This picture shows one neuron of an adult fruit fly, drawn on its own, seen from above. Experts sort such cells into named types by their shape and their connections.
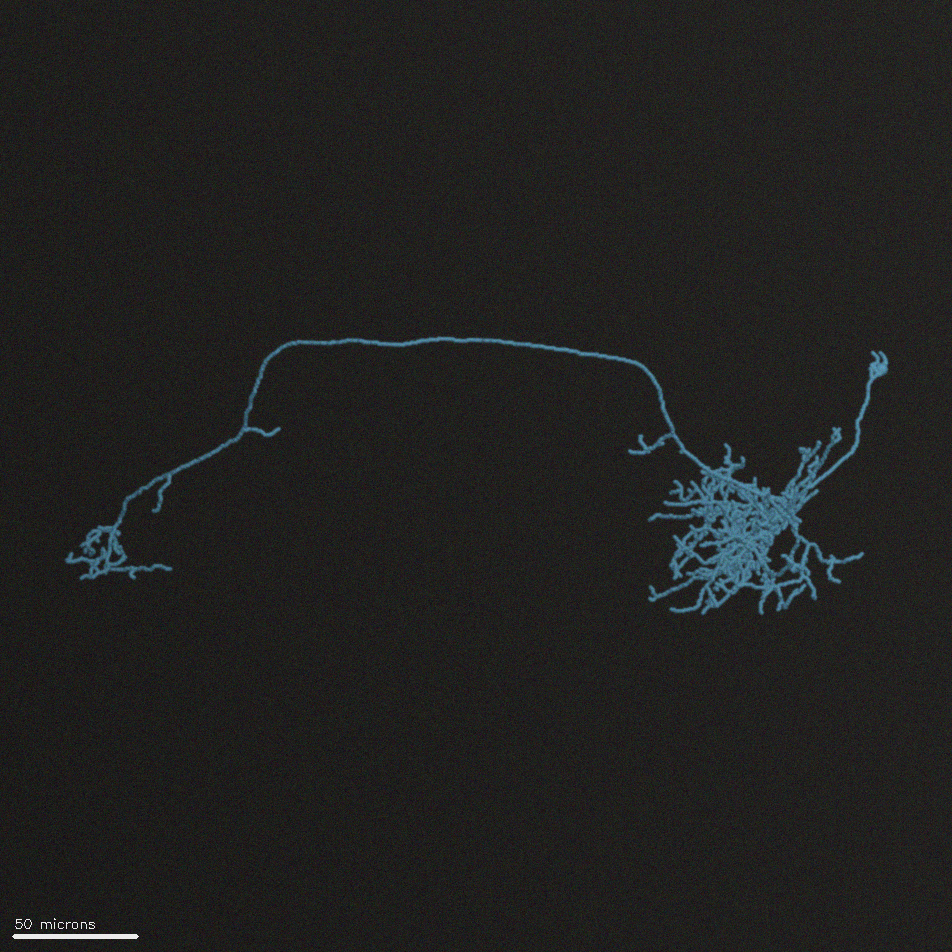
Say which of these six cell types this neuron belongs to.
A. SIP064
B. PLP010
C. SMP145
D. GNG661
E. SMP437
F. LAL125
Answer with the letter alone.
B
